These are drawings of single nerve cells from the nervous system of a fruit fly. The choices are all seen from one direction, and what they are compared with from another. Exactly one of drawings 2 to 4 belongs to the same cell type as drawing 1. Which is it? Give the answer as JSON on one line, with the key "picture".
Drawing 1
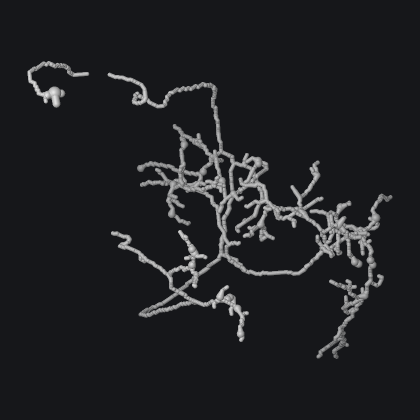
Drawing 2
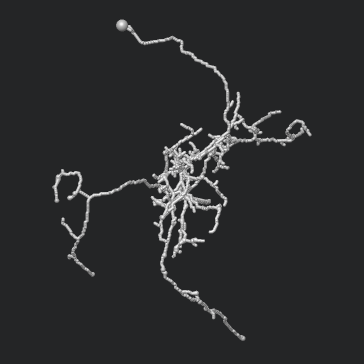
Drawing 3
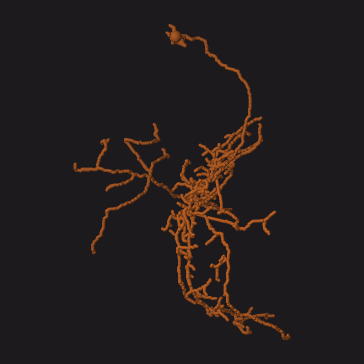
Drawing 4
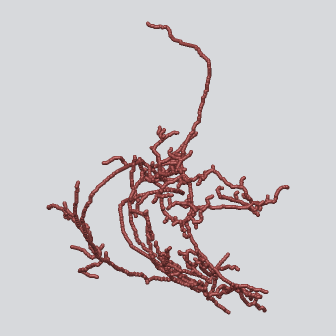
{"picture": 2}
